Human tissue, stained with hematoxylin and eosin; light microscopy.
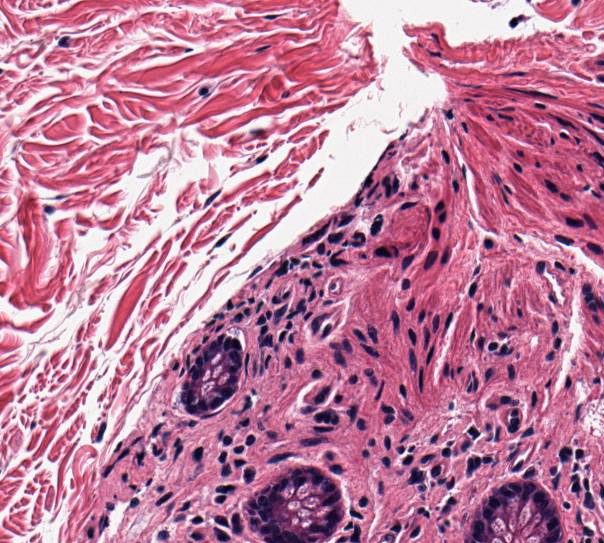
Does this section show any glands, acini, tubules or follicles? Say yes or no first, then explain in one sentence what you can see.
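Yes. The field is divided diagonally into pale, sparsely nucleated pink fibrous tissue at the upper left and densely cellular tissue with glands at the lower right.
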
